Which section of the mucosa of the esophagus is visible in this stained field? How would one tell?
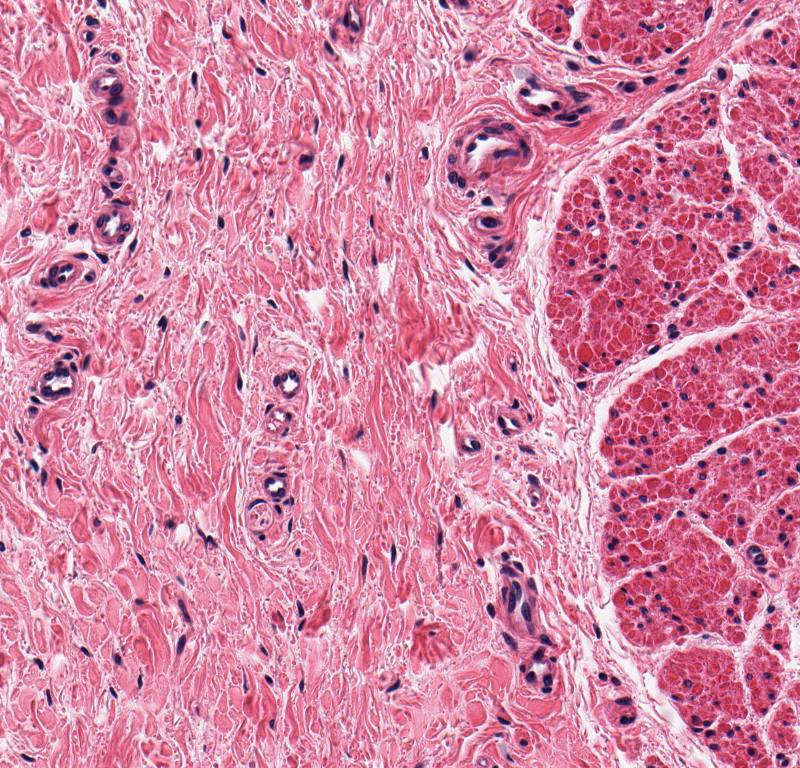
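My reading: loose connective tissue. It takes up the left two-thirds as a dense fibrous stroma of wavy pink collagen bundles in irregular orientations, with sparse, dark, spindle-shaped fibroblast nuclei.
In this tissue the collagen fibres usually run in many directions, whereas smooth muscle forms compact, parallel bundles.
The right third holds muscle cut in cross-section, its small polygonal fibre profiles grouped into bundles parted by thin, pale fibrous septa.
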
